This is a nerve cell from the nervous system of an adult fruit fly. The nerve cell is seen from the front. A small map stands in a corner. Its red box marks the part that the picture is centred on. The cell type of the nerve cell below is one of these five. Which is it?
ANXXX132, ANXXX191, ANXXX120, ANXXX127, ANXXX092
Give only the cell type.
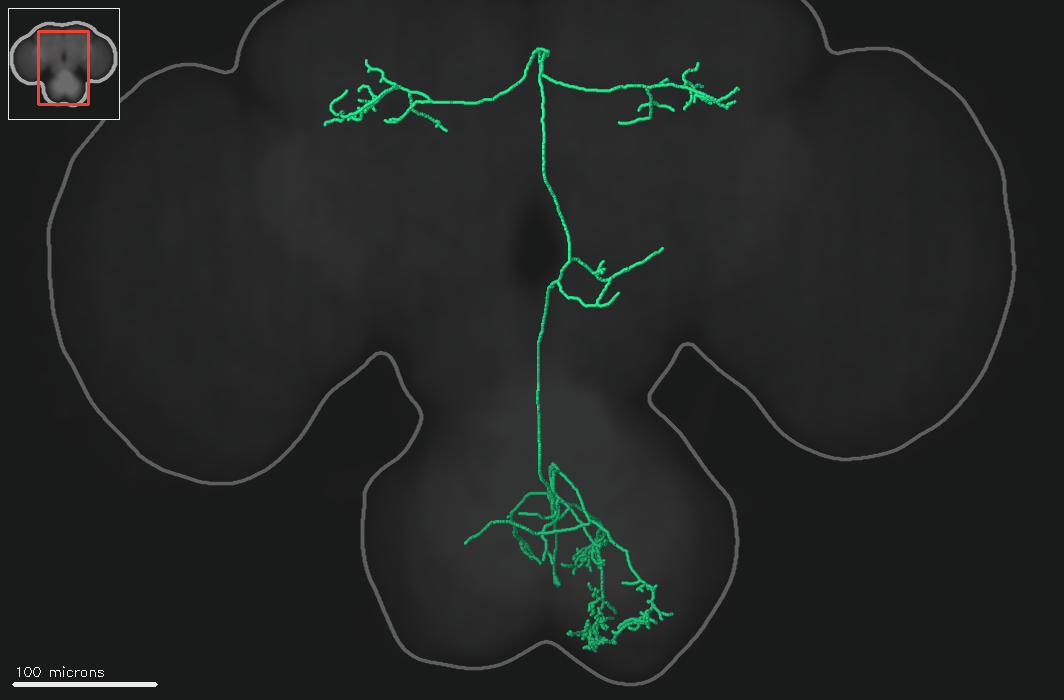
ANXXX127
